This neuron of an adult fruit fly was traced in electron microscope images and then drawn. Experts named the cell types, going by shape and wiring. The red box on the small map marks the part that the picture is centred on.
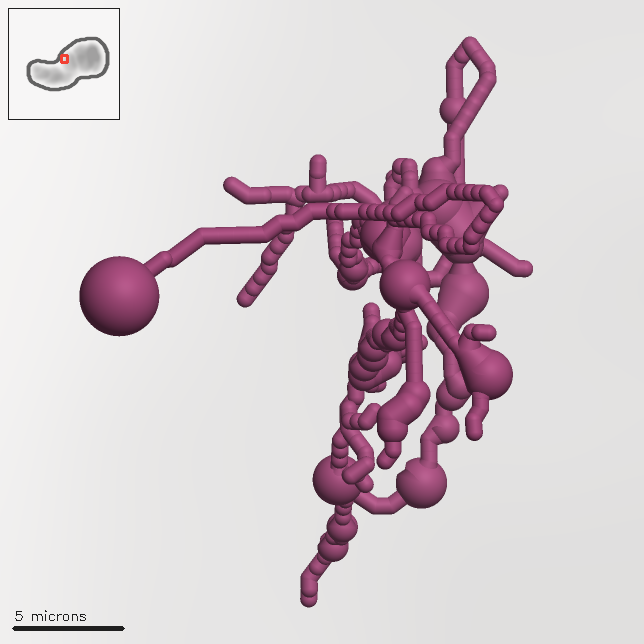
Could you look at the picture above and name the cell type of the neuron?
Mi15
